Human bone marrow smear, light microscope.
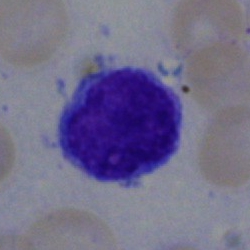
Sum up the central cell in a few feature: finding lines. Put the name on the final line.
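Outline: roughly round, slightly bumpy edge
Chromatin: dark purple, mottled texture
Cytoplasm: only a thin deep blue rim around the nucleus
Cell: lymphocyte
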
